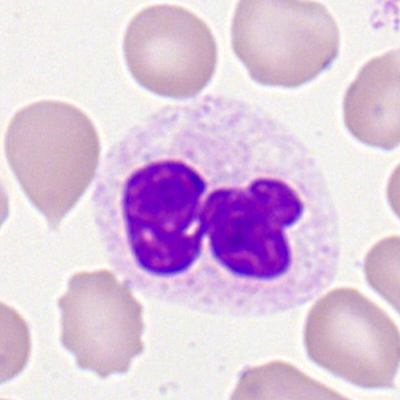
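Segmented neutrophil in a stained human blood smear: a smooth, round cell whose nucleus consists of two lobes lying side by side, with no nucleoli to be seen. Fine lilac granules are scattered through the cytoplasm.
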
